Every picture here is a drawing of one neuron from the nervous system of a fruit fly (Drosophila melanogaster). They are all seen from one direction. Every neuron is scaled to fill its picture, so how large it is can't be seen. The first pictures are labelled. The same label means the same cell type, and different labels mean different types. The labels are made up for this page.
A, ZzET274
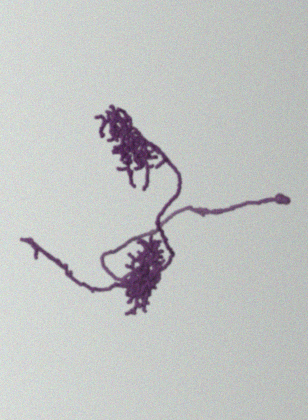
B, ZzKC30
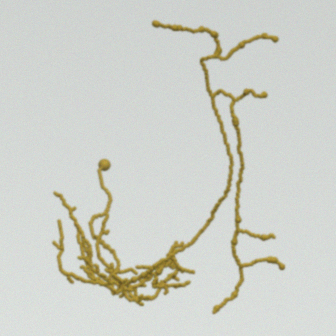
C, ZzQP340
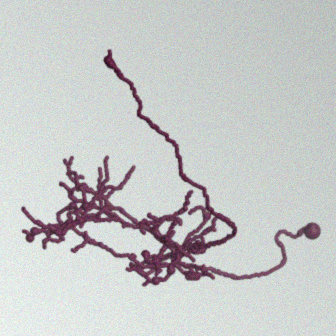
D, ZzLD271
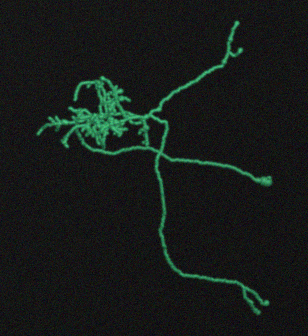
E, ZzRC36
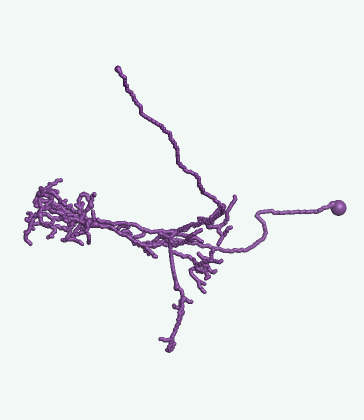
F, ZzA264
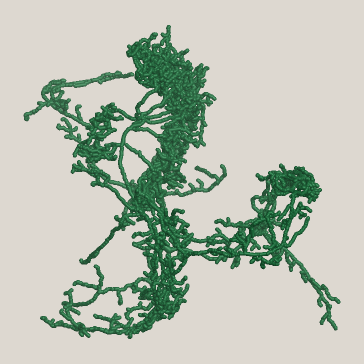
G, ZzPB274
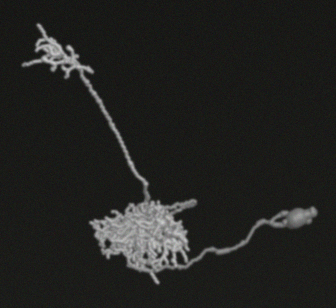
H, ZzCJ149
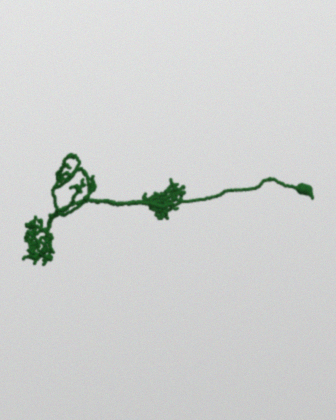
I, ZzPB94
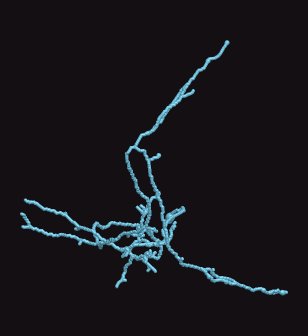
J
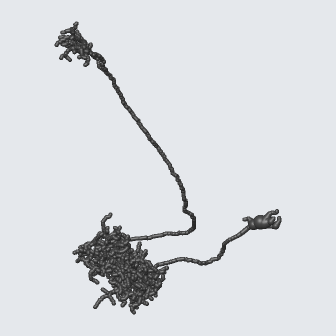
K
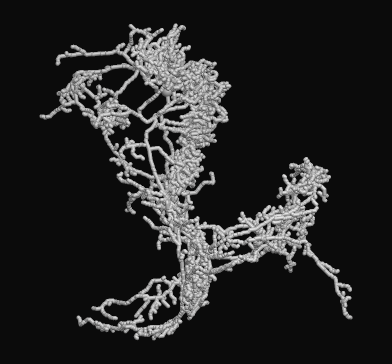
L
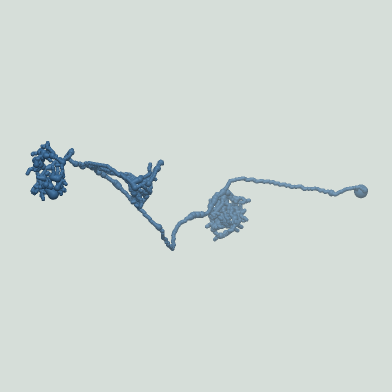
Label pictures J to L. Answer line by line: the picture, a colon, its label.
J: ZzPB274
K: ZzA264
L: ZzCJ149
